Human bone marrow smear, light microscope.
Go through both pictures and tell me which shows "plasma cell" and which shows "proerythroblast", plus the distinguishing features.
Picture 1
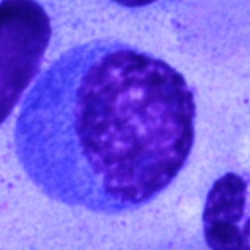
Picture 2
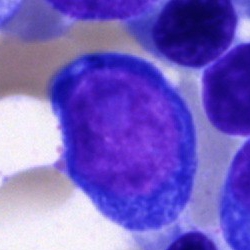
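So, the plasma cell is in picture 1 and the proerythroblast in picture 2. Looking at the outlines first, the plasma cell is round with a smooth edge, while the proerythroblast is a smooth oval. The chromatin looks quite different: in the plasma cell it is coarsely clumped, dark blocks with paler spaces between them.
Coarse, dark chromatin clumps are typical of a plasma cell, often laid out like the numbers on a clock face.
In the proerythroblast, by contrast, the chromatin is finely granular and evenly spread. Its nucleus fills most of the cell, and the cytoplasm around it stains deep blue, with the rim widest along the lower right side. As for granules, I can't see any in the cytoplasm of either cell. In the plasma cell I also find no vacuoles, and nothing projects from its surface.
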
